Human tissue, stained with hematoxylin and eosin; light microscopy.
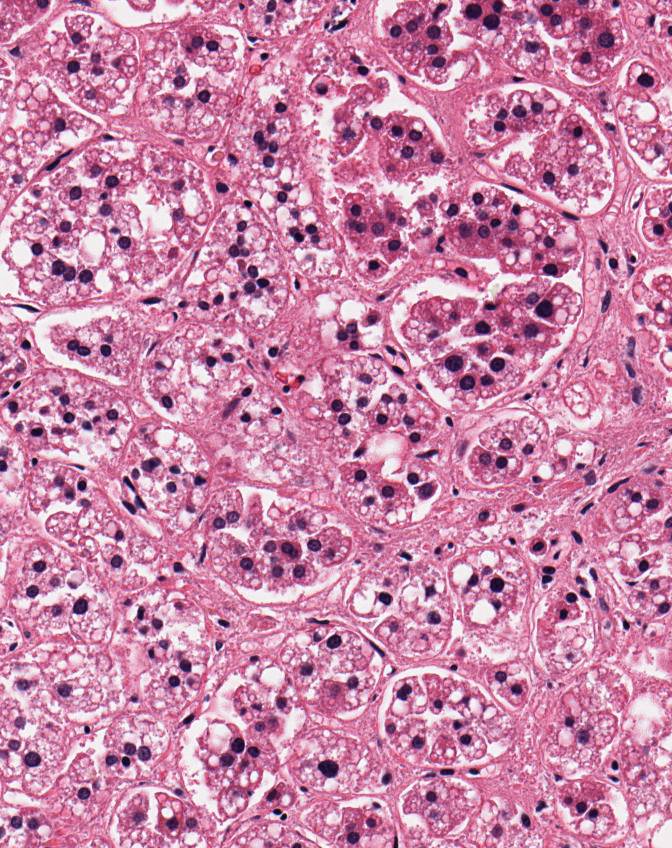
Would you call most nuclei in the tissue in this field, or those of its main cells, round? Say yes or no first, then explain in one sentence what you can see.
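Yes. The nuclei of the nest cells are round and darkly stained.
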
